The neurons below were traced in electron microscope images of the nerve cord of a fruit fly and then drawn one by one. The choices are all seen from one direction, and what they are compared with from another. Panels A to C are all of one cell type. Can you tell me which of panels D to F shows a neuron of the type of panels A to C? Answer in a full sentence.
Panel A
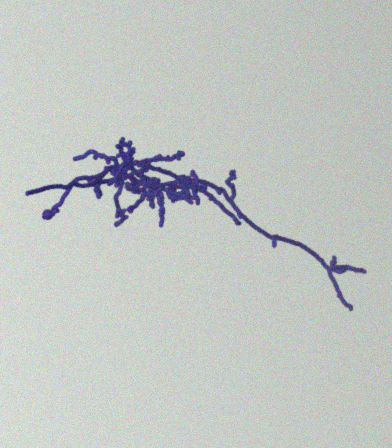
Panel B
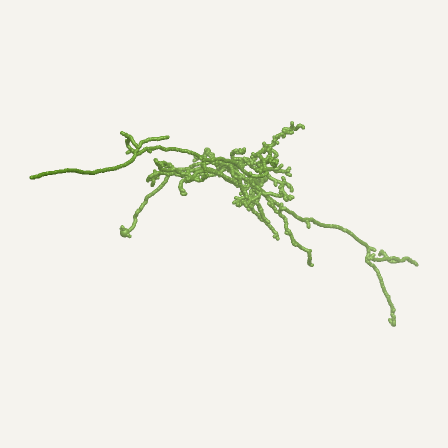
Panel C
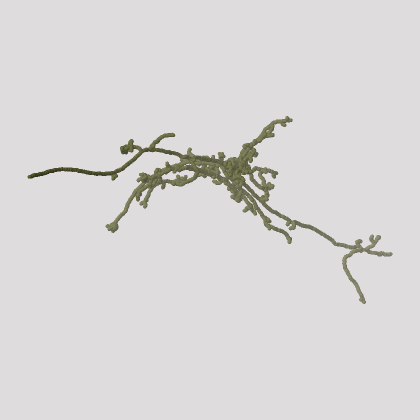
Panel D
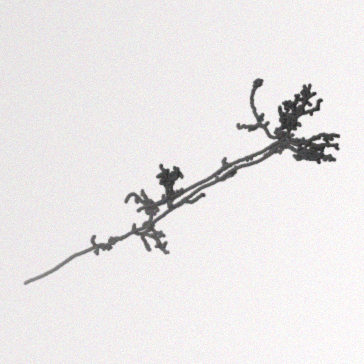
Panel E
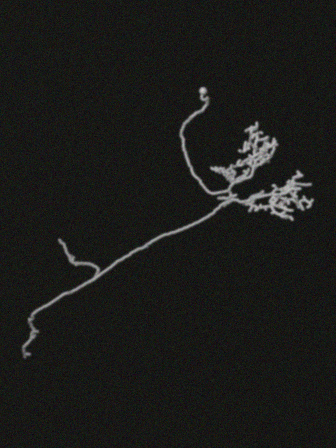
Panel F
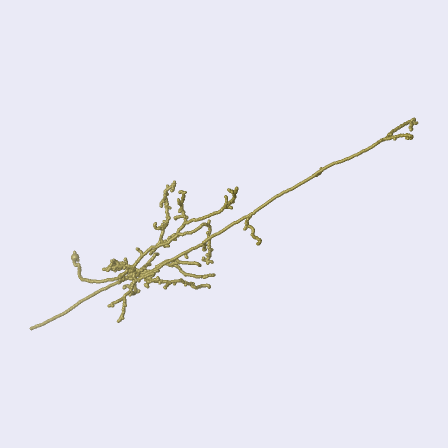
Panel F is of the same cell type.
